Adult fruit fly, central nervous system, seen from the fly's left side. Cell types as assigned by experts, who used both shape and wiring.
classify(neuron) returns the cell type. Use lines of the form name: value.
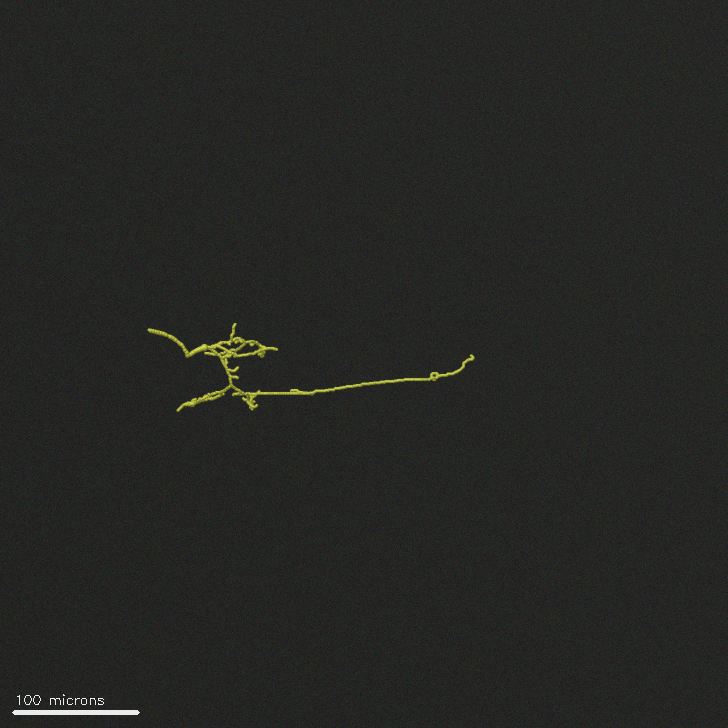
cell type: SNpp06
